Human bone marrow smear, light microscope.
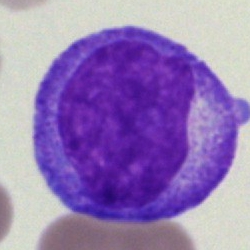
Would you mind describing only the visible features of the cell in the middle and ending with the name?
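The nucleus is large and occupies most of the cell, with a shallow indentation along its right side. Its chromatin is finely textured, mottled in an uneven purple pattern, without coarse clumps. One small rounded bleb projects from the right edge of the cell. The cell is a blast.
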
